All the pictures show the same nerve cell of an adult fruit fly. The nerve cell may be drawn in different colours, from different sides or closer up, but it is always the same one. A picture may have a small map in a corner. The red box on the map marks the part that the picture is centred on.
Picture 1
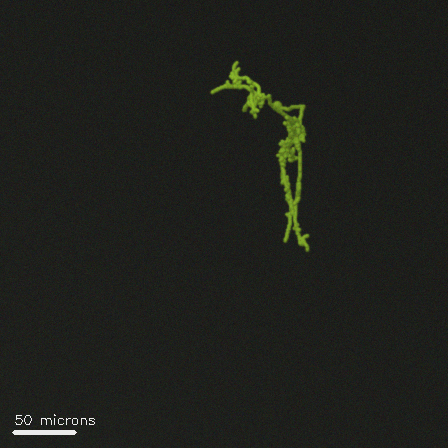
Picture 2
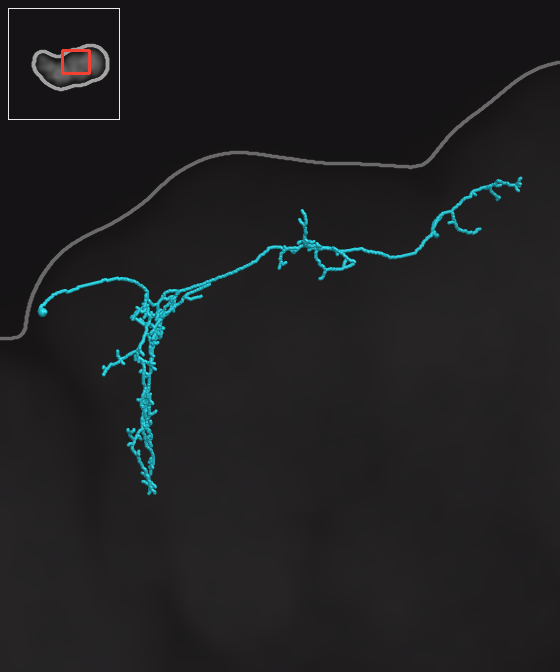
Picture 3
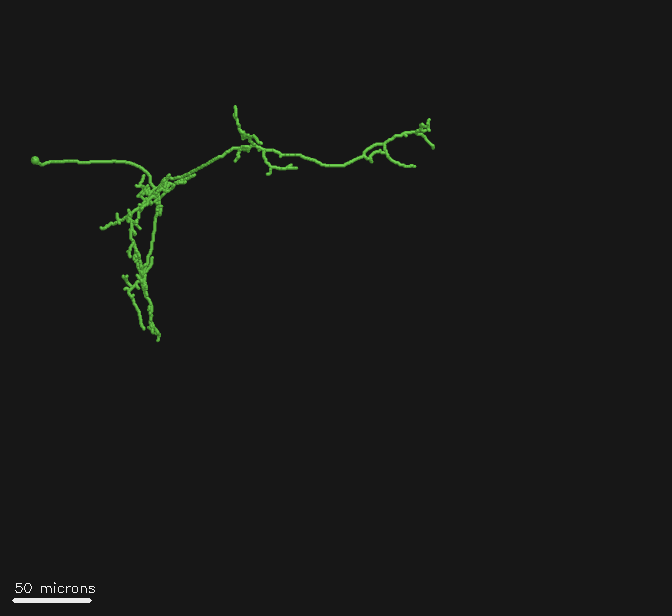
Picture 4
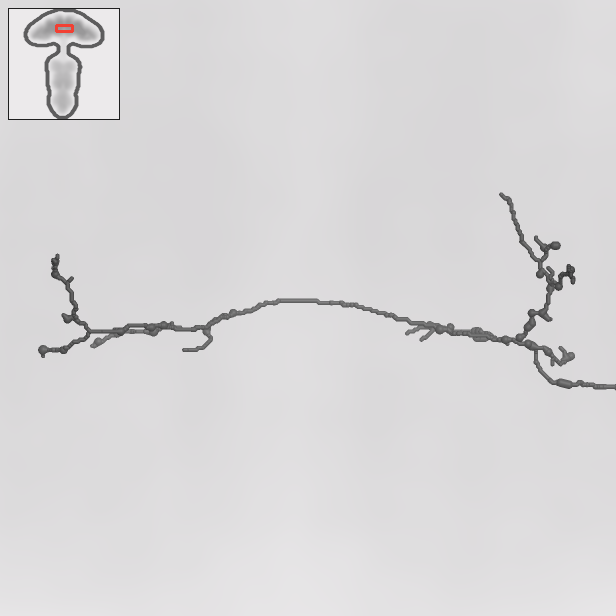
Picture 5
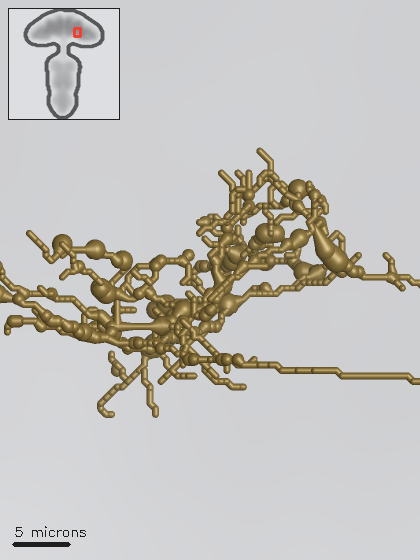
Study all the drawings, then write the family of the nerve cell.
hemilineage LHp2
